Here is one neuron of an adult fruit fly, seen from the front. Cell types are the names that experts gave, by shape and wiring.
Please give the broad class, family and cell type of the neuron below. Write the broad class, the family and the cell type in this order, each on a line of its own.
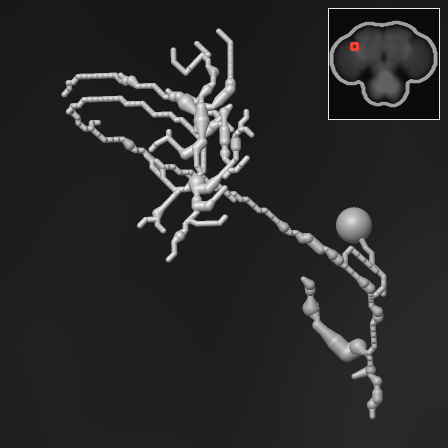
optic-lobe intrinsic neuron
T
T4d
